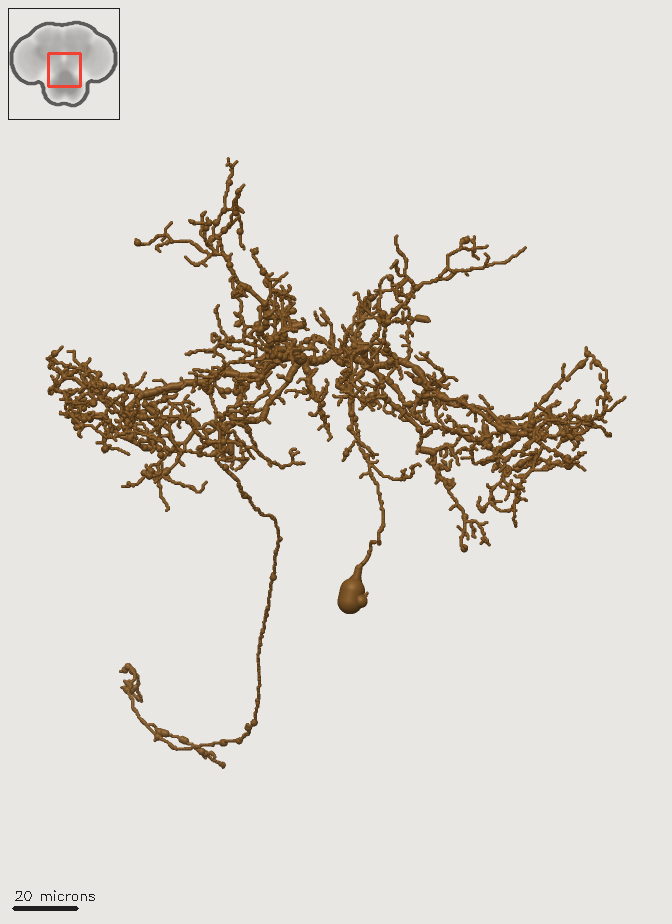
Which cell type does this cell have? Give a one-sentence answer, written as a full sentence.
This neuron is assigned to the cell type DNge046.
